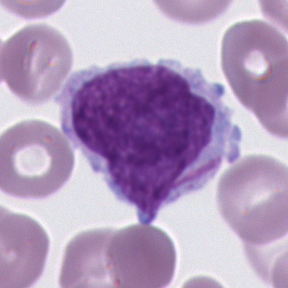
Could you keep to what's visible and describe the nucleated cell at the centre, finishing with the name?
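Note the irregular outline, not a round one. The nucleus is roughly triangular, narrowing to a point at the bottom. Cytoplasm is pale greyish blue, with small rounded knobs bulging from its edge on the right. This one is an atypical promyelocyte.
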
